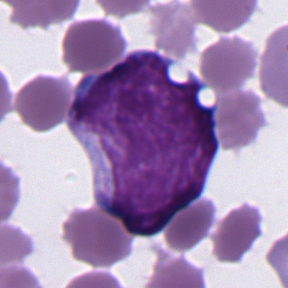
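Myeloblast. The outline strikes me as irregular and angular rather than round. The nucleus, I note, fills most of the cell as a single unlobed mass. I can't make out distinct granules in the cytoplasm. At the upper right edge of the cell lie two small round clear spots.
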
